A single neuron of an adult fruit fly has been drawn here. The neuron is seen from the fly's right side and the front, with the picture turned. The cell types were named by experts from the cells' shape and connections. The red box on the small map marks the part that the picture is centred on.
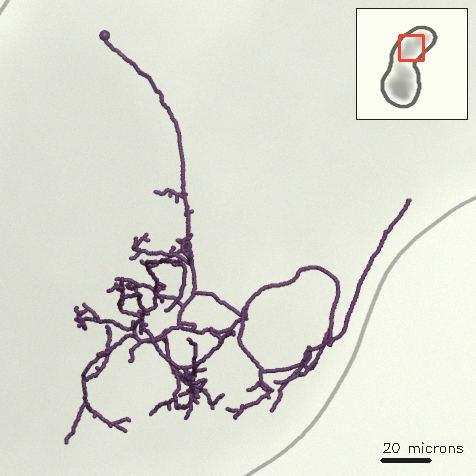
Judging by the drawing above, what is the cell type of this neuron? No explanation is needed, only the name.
IN12A059_c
